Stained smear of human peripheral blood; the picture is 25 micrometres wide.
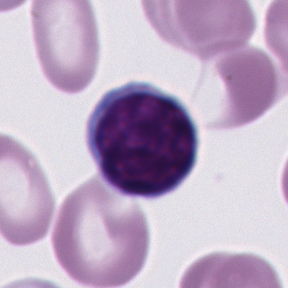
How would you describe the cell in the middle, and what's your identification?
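Look at that chromatin: dense, dark purple and coarsely clumped, with no nucleoli showing. The cytoplasm is just a thin rim, easiest to make out on the left side, and there are no granules in it. So it's a typical lymphocyte.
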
